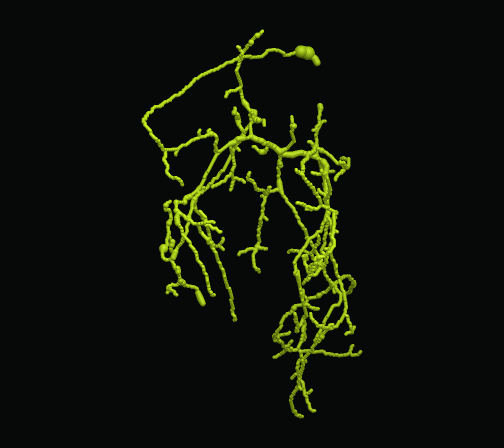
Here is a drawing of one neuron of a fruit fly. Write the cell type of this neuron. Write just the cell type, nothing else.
IN11B016_a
